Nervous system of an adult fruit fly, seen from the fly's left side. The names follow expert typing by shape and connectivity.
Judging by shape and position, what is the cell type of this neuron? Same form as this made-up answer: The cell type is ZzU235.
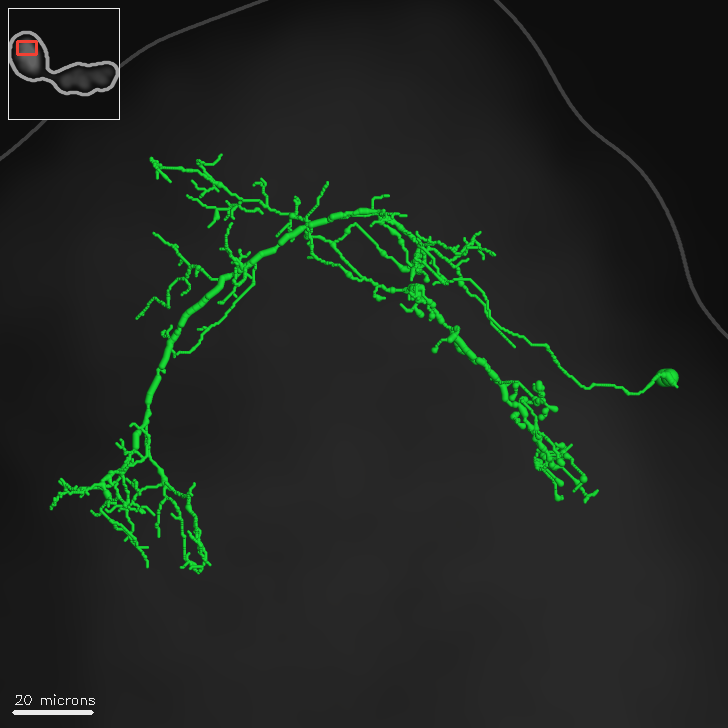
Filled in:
The cell type is IB021.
